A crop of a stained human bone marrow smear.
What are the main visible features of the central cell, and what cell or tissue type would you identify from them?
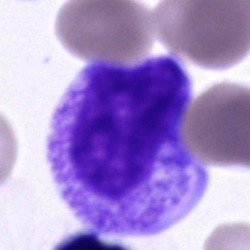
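A large, irregular nucleus with a shallow notch in its upper edge lies toward the upper right of the cell, leaving a wider band of cytoplasm below and to the left. The cytoplasm is moderate in amount, pale lilac-violet, and has fine violet granules scattered throughout. The cell is a promyelocyte.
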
